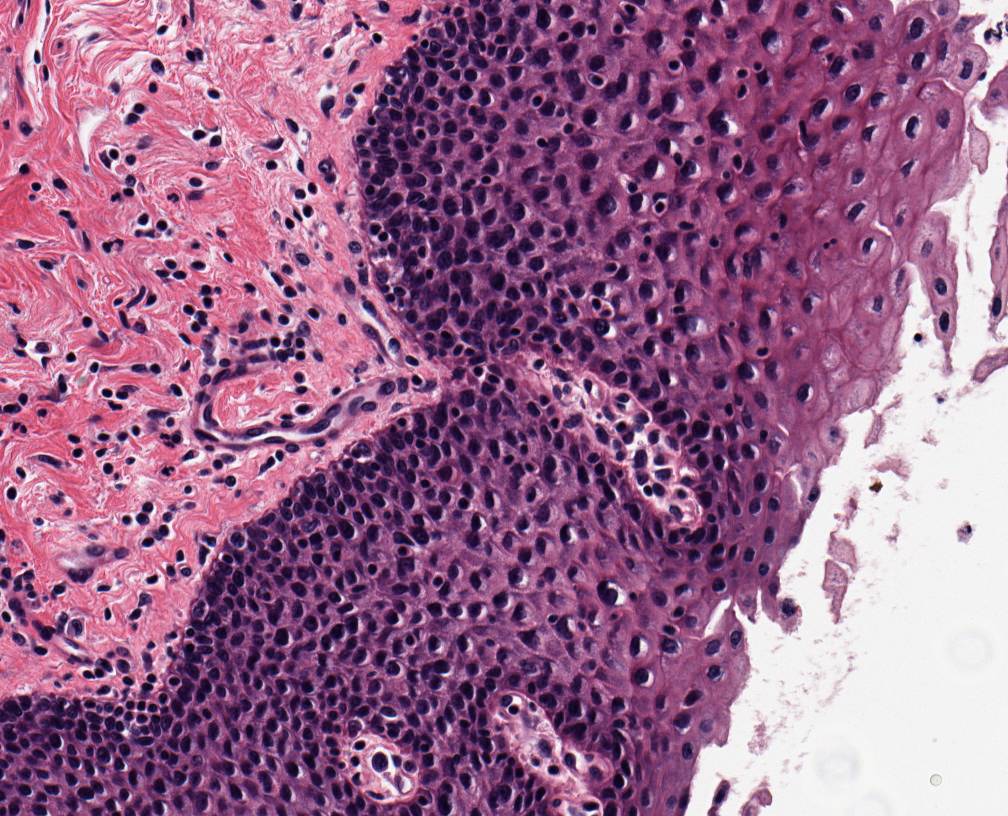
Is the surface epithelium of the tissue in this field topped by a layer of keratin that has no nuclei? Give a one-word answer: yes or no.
No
